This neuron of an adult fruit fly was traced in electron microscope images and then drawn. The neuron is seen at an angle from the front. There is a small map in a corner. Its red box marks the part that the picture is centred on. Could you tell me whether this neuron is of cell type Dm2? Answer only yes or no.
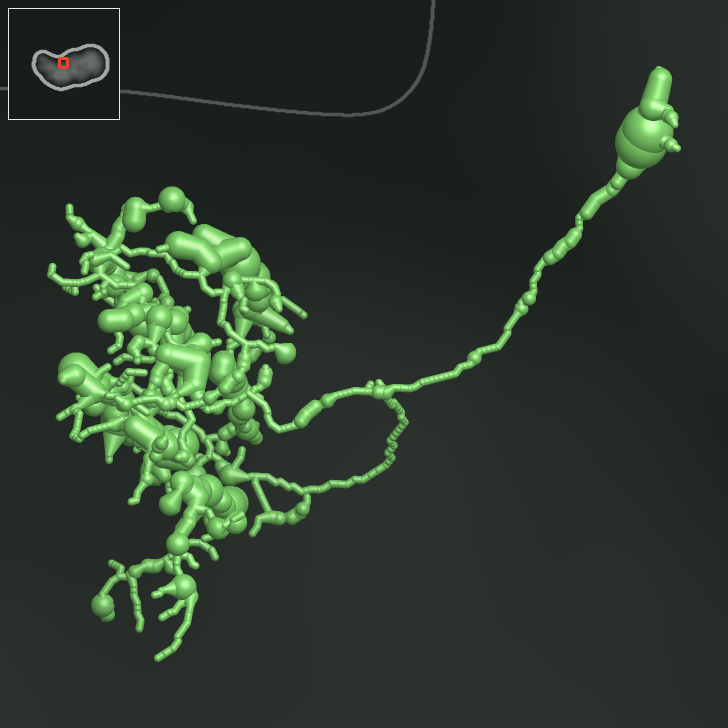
no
